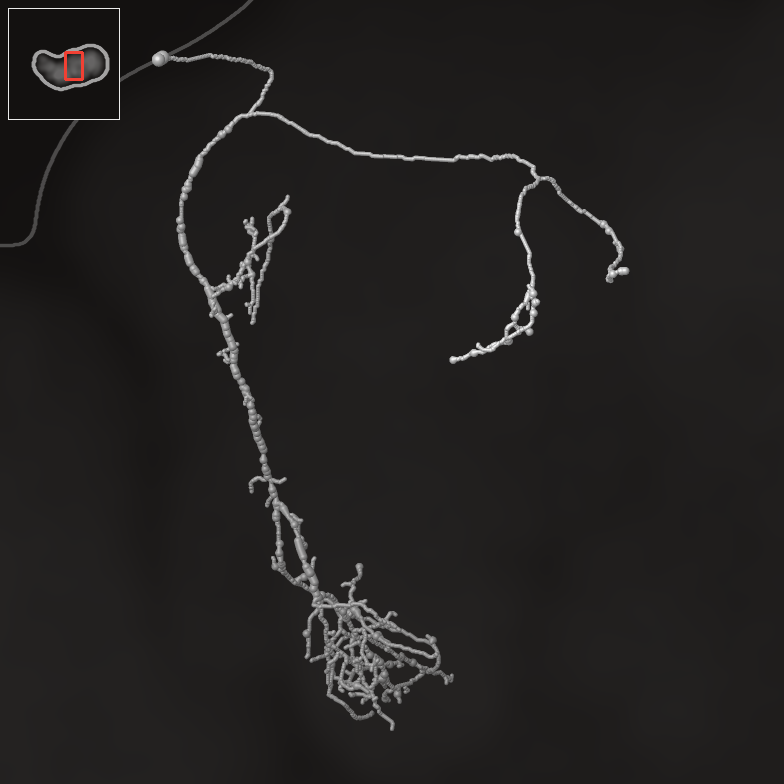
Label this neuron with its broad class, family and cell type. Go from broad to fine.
central-brain intrinsic neuron; hemilineage VLPd&p1_posterior; SLP122_b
